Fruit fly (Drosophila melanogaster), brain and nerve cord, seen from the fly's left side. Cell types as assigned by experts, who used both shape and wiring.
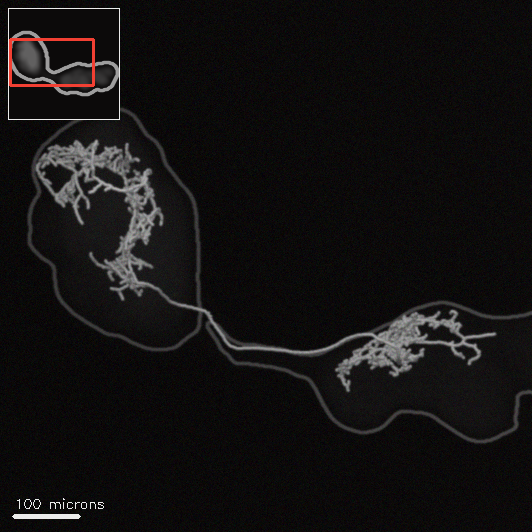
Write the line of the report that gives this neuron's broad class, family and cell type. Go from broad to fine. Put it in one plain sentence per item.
An ascending neuron of hemilineage 19B, type AN19B019.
